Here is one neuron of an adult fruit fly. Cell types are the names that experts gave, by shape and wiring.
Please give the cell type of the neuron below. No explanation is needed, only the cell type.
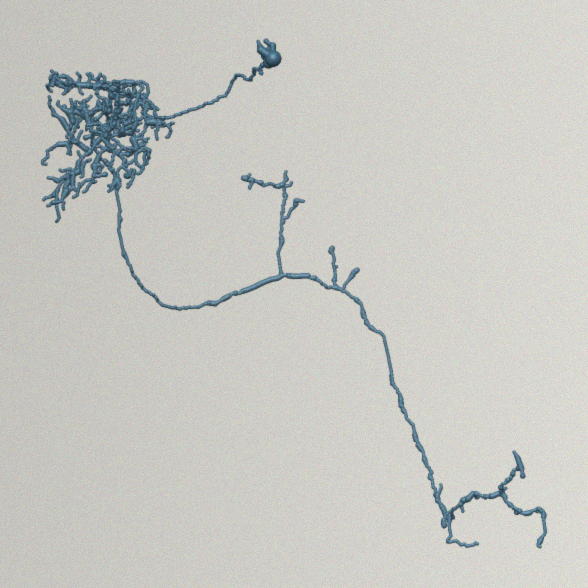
VP5+VP3_l2PN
